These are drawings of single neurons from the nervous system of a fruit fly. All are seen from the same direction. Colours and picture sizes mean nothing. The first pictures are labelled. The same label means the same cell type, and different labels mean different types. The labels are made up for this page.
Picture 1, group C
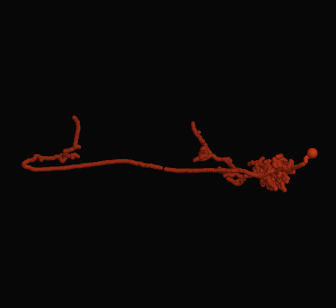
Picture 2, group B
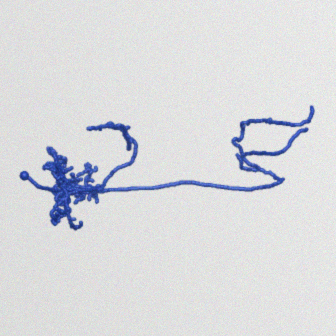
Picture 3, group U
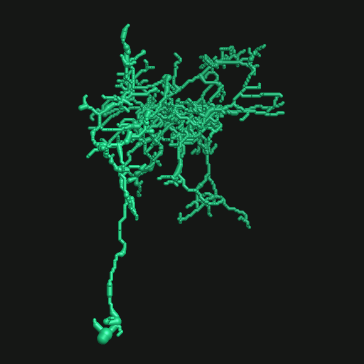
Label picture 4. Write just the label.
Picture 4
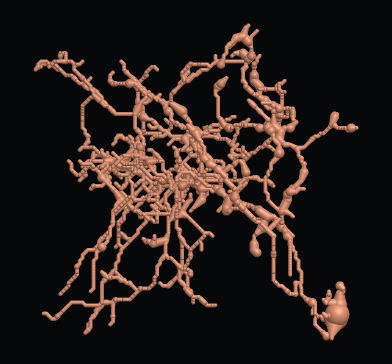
group U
